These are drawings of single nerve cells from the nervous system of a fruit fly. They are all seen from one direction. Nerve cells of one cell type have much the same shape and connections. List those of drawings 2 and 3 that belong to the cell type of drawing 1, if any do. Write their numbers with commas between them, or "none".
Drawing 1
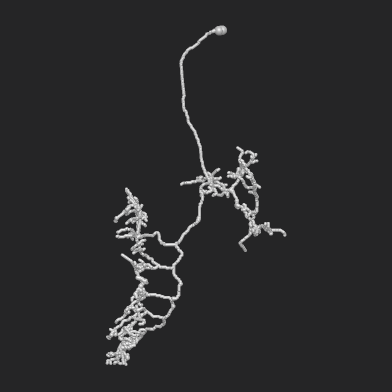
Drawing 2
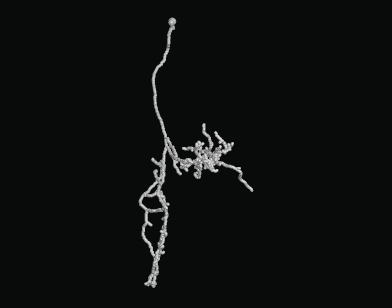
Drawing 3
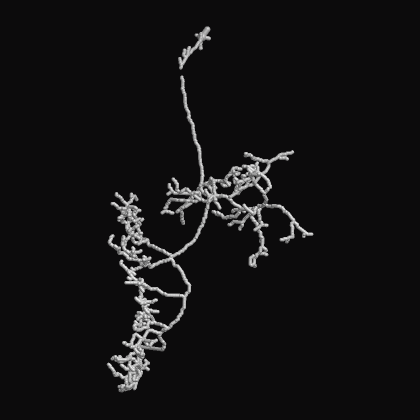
3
